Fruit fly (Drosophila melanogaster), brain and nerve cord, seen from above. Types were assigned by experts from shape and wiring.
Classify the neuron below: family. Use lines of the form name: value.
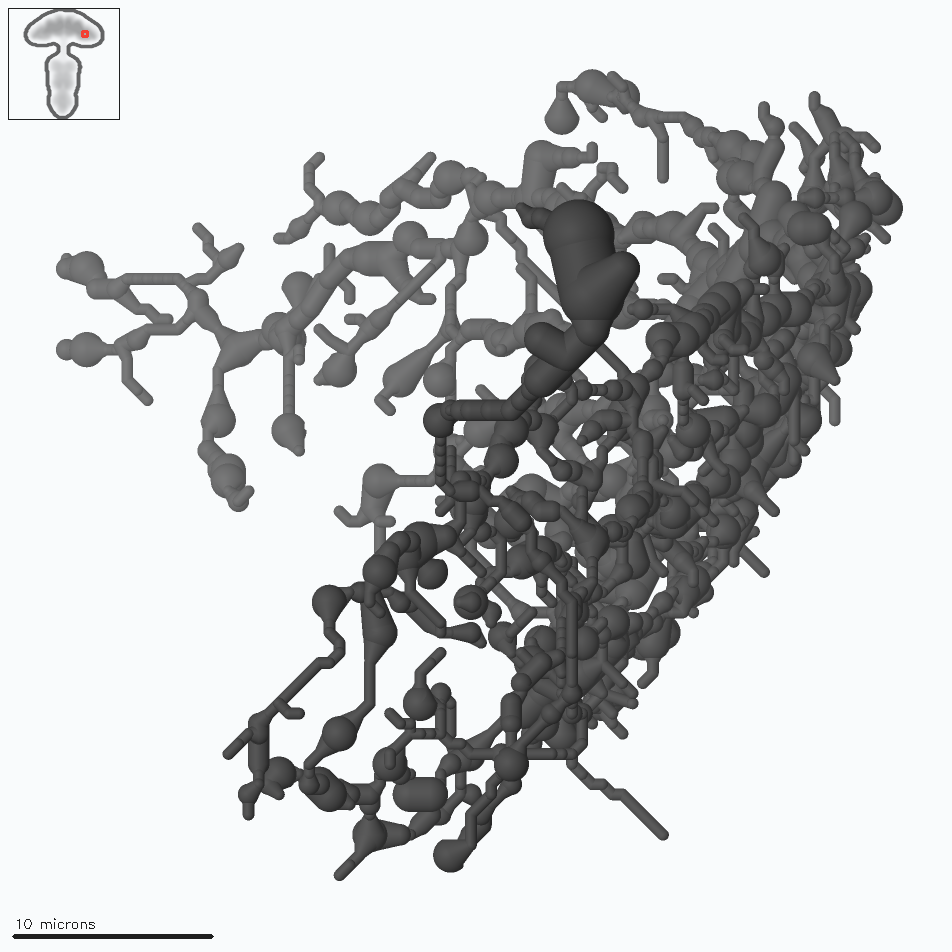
family: Li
